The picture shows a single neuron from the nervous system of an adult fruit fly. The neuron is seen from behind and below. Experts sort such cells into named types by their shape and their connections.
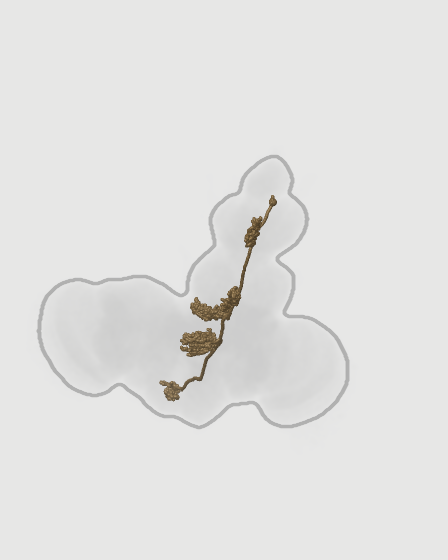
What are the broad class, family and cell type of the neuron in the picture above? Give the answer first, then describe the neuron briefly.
It is an ascending neuron. Its family is AN13B. Its cell type is AN13B002. As drawn here it is taller than it is wide.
